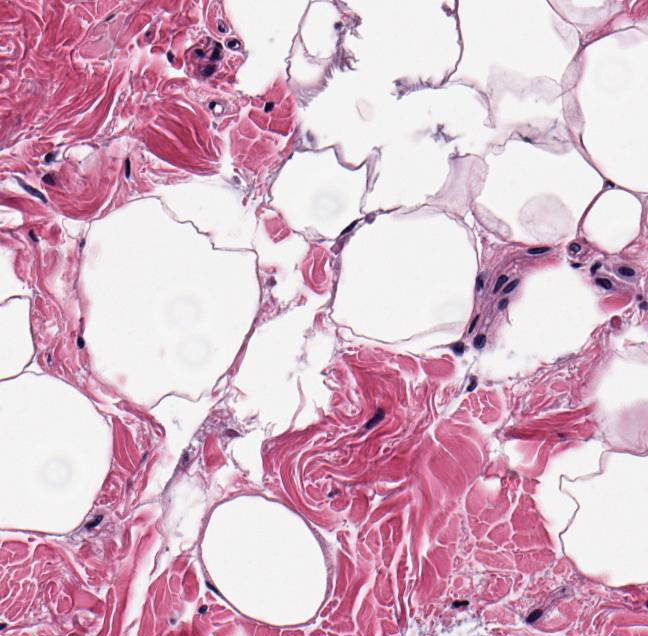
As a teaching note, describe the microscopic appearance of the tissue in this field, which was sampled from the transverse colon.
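The adipocytes appear as empty spaces, round to polygonal in outline, each bounded by a thin, delicate membrane. They vary widely in size from one to another. Among the pink fibres, nuclei are sparse, small and dark, and most are elongated. Epithelium is absent from the field.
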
